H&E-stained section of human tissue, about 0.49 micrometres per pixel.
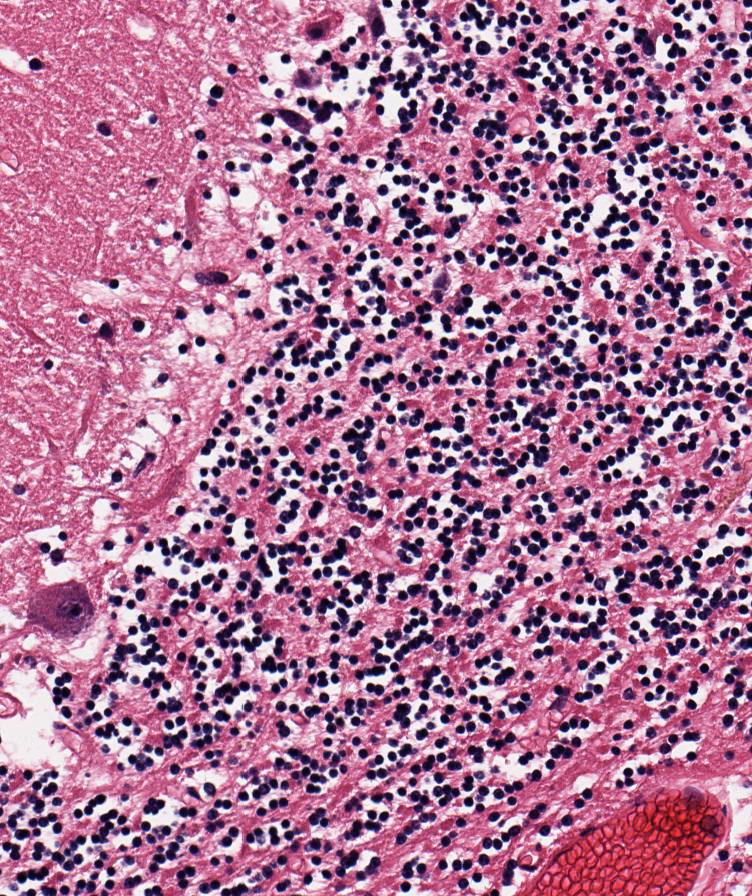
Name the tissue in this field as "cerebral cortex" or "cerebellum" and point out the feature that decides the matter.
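This is cerebellum. Densely packed small, round, uniform, darkly stained nuclei with scant visible cytoplasm fill most of the field from the centre to the right and lower edges. In the upper left corner lies pale pink, finely fibrillary tissue with only a few scattered nuclei.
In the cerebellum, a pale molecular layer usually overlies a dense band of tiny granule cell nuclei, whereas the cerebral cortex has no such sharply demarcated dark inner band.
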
